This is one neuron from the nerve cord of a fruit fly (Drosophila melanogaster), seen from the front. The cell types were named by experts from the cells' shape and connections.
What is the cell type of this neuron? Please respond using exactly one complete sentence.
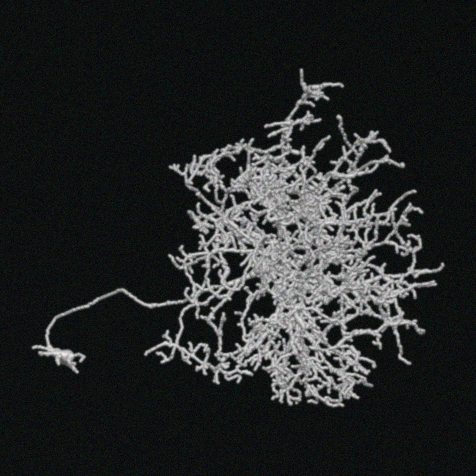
On the level of cell type, this neuron is IN10B002.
